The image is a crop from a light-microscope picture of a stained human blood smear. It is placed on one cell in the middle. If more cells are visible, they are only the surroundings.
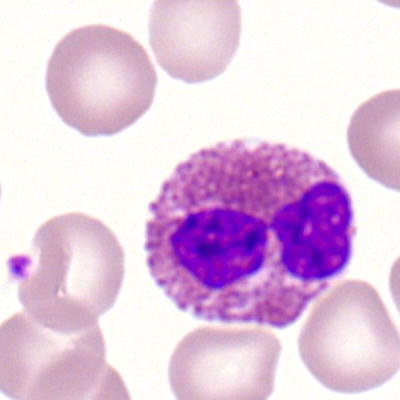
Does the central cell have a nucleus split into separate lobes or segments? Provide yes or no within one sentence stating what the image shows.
Yes, into two or more lobes the nucleus of this cell is divided.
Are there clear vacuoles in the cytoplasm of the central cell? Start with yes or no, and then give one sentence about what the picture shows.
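No. No vacuoles are seen in the cytoplasm.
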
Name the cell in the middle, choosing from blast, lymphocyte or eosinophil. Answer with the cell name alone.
eosinophil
